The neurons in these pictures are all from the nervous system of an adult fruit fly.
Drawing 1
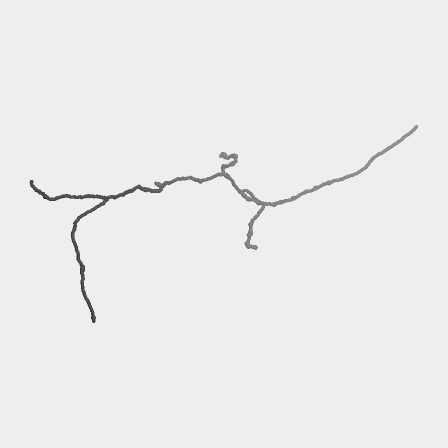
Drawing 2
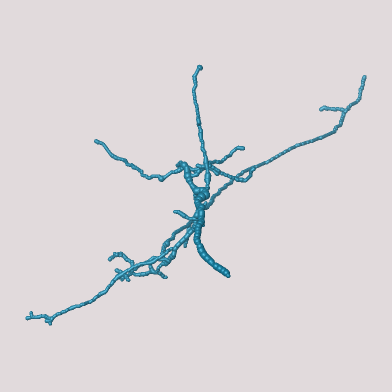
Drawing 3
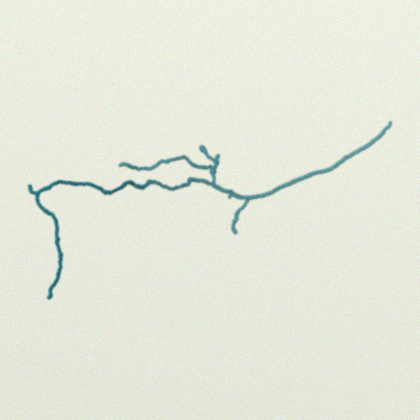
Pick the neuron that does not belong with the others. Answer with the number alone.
2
